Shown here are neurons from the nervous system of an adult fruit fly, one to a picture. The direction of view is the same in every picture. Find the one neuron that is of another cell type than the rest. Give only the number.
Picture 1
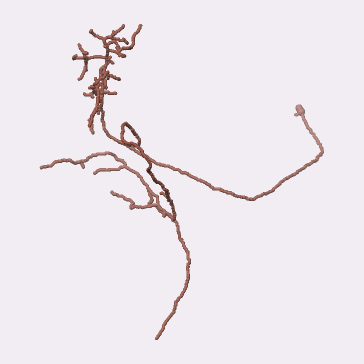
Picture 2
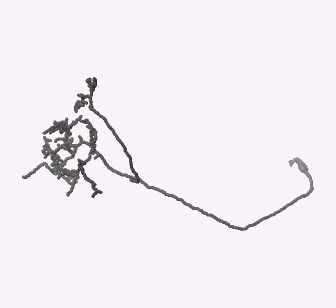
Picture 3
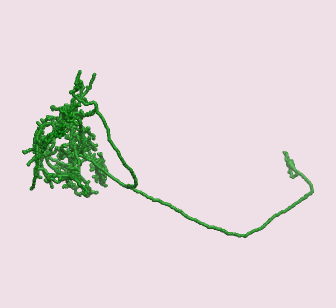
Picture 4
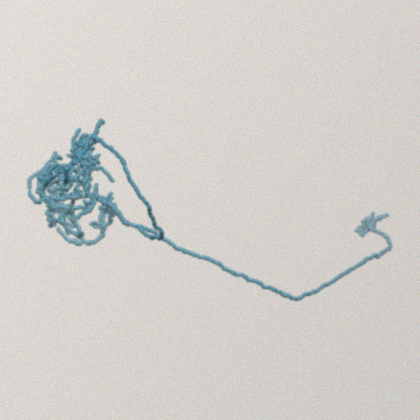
1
